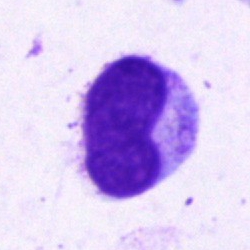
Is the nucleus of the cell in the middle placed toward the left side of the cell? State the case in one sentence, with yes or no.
Yes, the nucleus is found toward the left, whether upper, middle or lower.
